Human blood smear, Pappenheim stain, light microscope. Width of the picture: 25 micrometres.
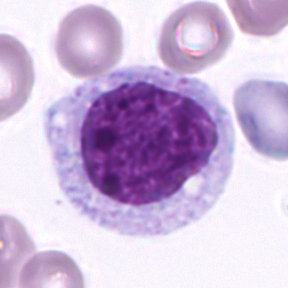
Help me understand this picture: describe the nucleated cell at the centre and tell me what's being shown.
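Its outline is roughly round, with a slightly uneven edge. A single rounded oval nucleus shows neither lobes nor a deep fold. Fine, scattered lilac granules lie in the cytoplasm, and the surface carries no long hair-like projections. The answer is myelocyte.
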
